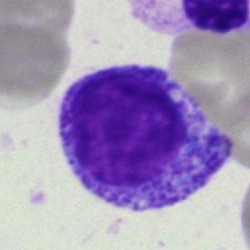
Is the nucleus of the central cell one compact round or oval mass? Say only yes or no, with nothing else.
Yes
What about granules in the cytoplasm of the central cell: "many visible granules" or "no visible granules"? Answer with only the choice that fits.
Many visible granules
